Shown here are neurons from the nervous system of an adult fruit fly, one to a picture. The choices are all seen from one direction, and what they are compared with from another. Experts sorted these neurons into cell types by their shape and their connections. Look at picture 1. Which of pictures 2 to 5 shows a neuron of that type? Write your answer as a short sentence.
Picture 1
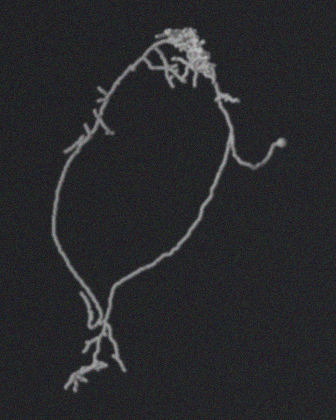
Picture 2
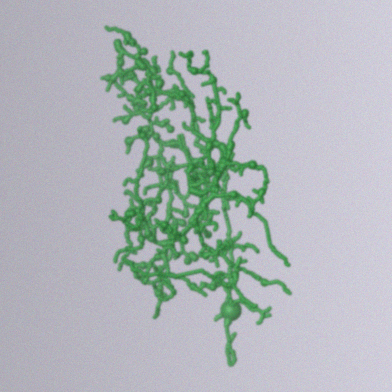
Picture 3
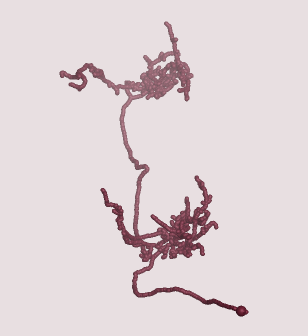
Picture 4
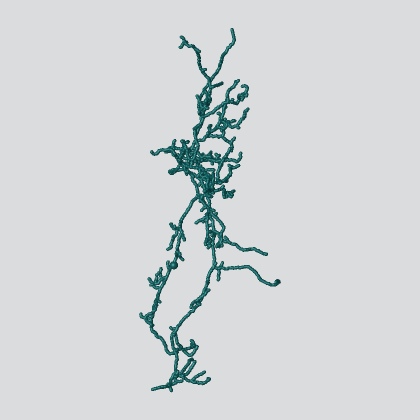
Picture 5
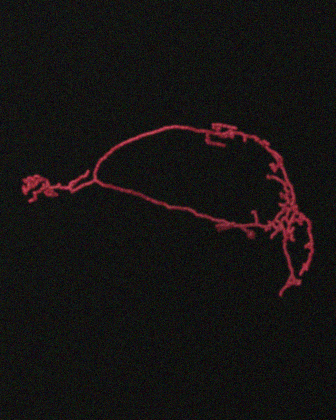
Picture 5 shows a neuron of the same cell type.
